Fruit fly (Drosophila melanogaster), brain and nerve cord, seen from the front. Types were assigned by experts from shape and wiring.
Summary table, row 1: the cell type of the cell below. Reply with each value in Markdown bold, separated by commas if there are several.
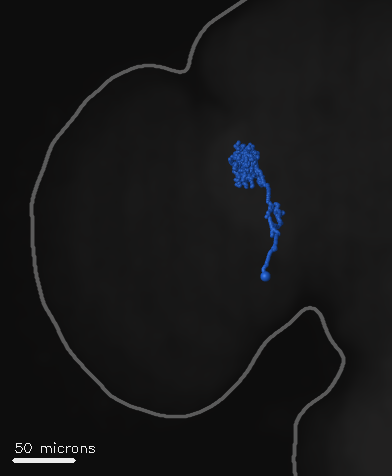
**Li23**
